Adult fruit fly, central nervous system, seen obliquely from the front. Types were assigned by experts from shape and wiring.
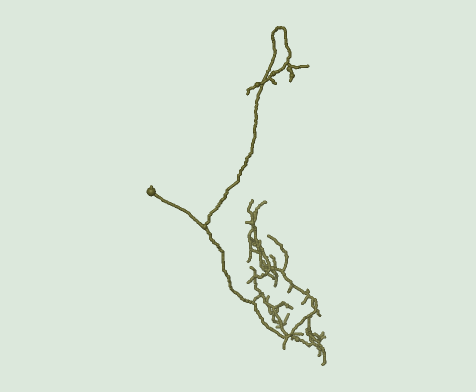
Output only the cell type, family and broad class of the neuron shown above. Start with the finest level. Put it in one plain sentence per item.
Type LC27 of the LC family, a visual projection neuron.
